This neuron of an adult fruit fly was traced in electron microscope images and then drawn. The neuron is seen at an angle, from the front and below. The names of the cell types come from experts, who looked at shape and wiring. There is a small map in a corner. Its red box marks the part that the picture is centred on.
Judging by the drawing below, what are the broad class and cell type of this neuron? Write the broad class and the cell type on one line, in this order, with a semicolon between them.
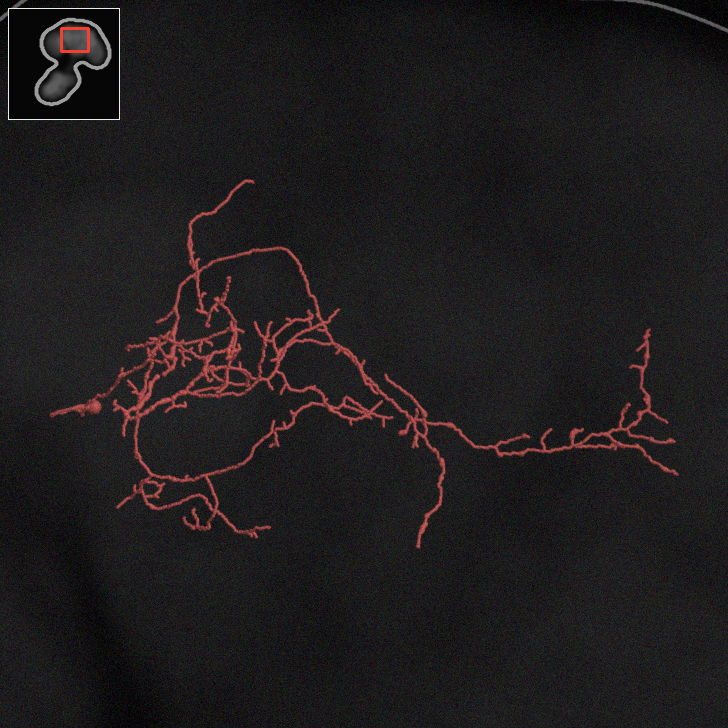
central-brain intrinsic neuron; PVLP209m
